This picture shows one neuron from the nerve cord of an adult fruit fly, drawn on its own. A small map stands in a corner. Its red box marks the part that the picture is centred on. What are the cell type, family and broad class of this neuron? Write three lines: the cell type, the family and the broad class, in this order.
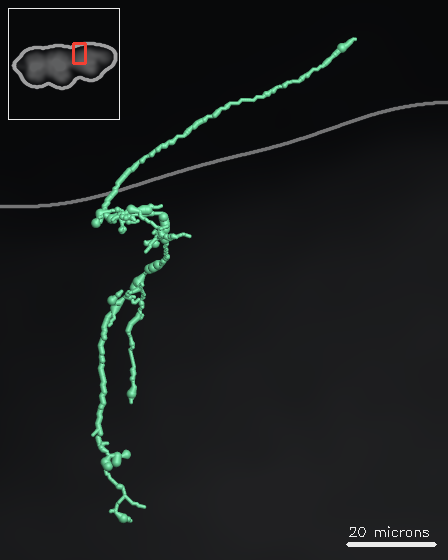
SNta03
class mechanosensory tactile
sensory neuron entering the nerve cord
